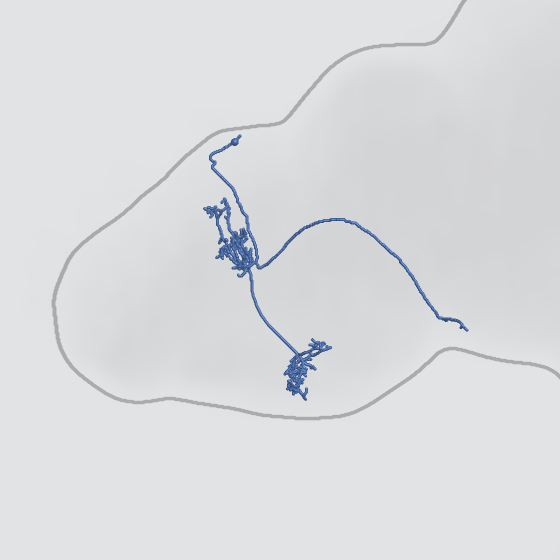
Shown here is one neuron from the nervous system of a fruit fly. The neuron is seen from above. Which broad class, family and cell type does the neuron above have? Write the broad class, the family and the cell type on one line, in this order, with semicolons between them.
visual projection neuron; TmY; TmY14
